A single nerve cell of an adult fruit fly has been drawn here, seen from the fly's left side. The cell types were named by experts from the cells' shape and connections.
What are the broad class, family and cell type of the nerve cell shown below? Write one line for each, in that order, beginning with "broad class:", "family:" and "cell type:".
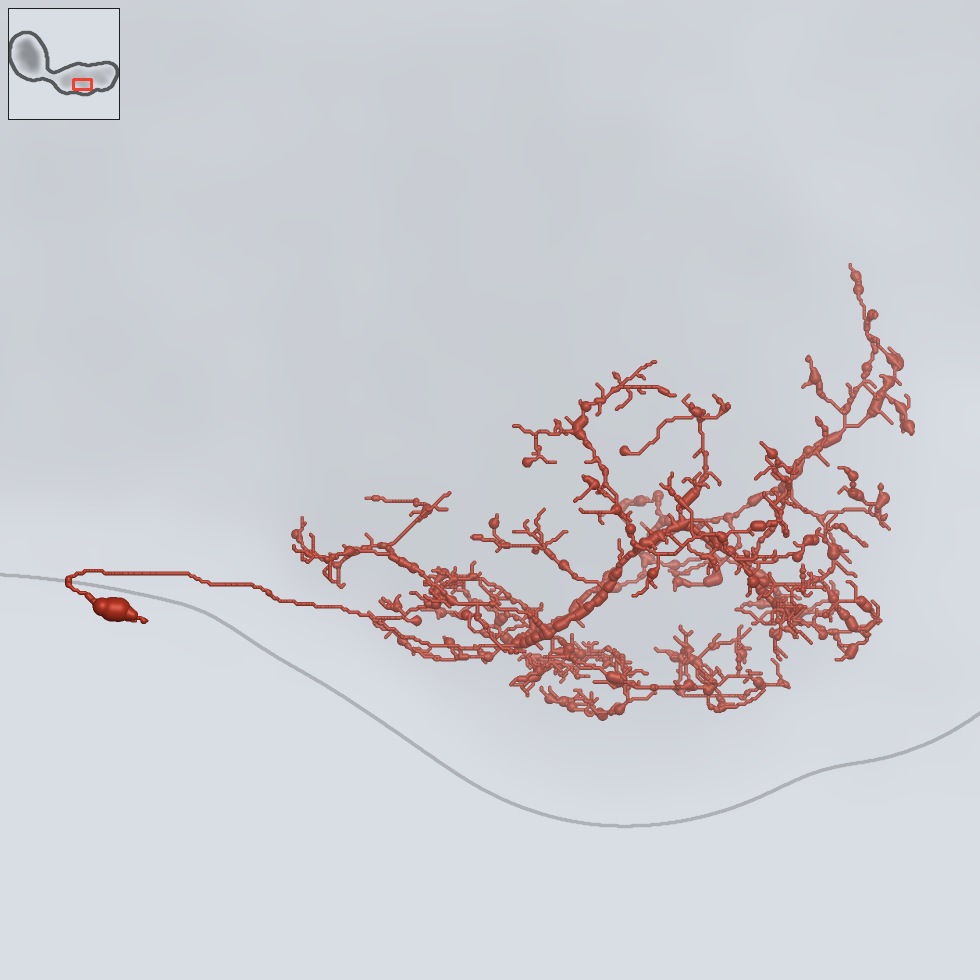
broad class: nerve-cord intrinsic neuron
family: hemilineage 13B
cell type: IN13B030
